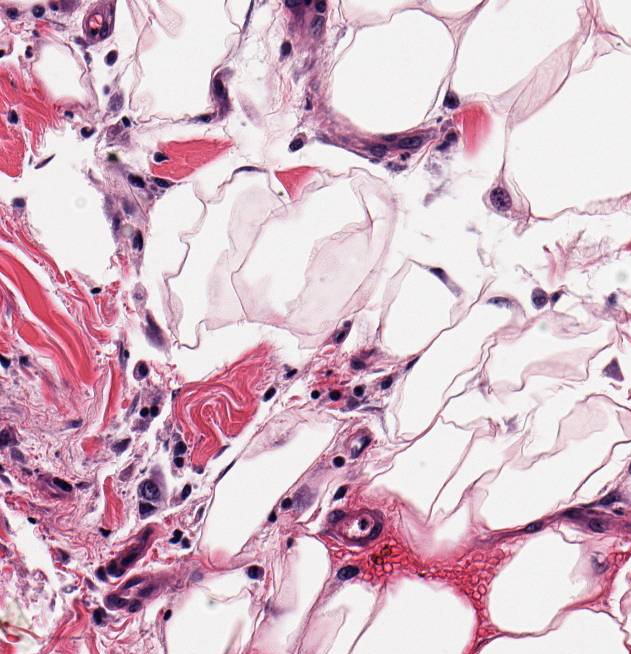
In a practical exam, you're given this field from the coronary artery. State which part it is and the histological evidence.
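Fat makes up this field. Large empty rounded to polygonal spaces with thin membranes, consistent with adipocytes, fill the centre and most of the right half, and these decide it.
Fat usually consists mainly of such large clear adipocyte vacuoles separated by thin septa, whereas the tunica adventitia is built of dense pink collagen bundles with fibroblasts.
Bright pink, wavy collagen lies along the left side, toward which the dark oval and spindle-shaped nuclei in the strands between fat spaces mostly crowd. Packed red blood cells form a cluster near the lower centre.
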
